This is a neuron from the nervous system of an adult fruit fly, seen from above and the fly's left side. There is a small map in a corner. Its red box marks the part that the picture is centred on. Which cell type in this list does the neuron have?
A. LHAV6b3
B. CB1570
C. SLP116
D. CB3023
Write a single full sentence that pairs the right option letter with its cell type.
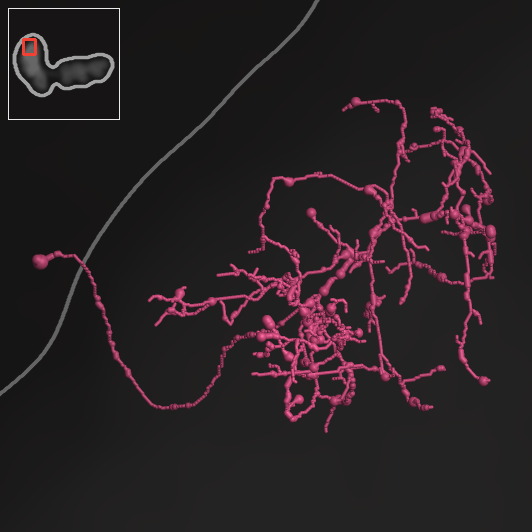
The neuron is a cell of type CB3023, the type in option D.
